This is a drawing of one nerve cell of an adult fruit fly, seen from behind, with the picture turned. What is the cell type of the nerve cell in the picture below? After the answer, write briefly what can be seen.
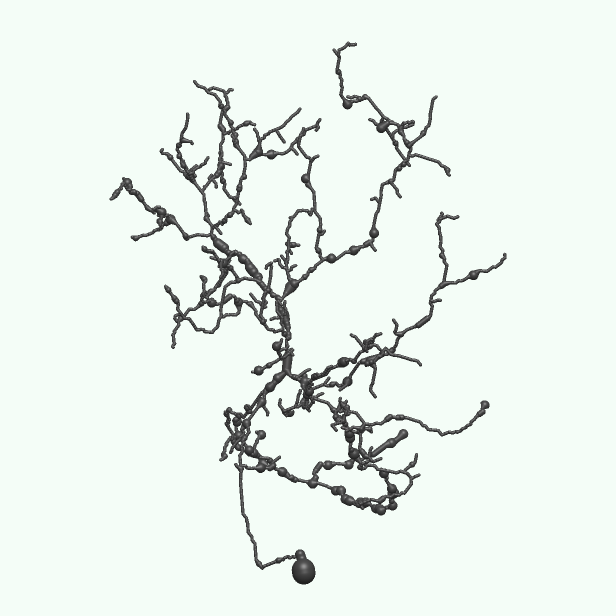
The cell type is IN20A.22A067. It is a nerve-cord intrinsic neuron. Its cell body lies at the bottom of the picture. Dozens of branch ends can be seen.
